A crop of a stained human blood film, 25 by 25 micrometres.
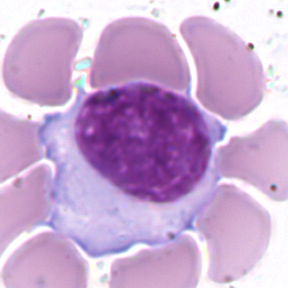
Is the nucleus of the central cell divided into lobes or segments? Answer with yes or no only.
No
